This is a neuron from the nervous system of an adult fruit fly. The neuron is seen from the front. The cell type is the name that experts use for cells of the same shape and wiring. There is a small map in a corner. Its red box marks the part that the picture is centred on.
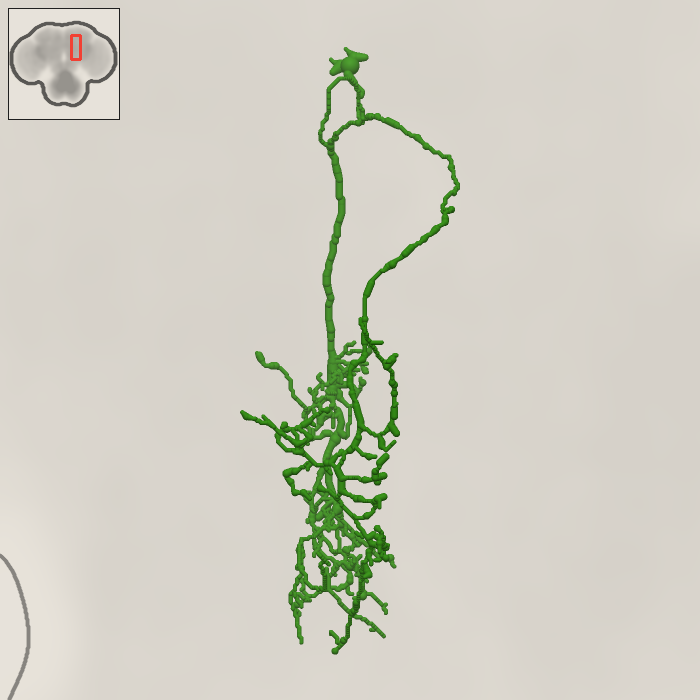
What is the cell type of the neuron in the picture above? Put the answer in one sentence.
The cell type is PS292.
